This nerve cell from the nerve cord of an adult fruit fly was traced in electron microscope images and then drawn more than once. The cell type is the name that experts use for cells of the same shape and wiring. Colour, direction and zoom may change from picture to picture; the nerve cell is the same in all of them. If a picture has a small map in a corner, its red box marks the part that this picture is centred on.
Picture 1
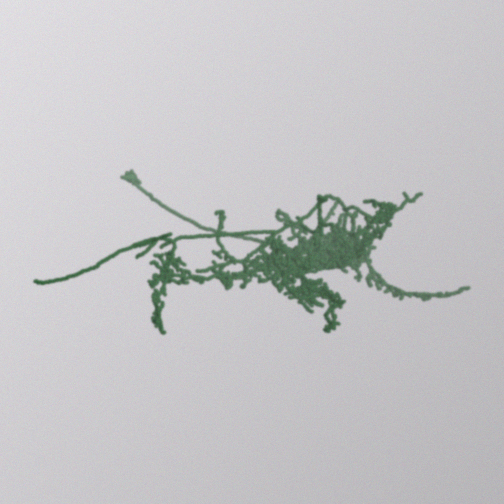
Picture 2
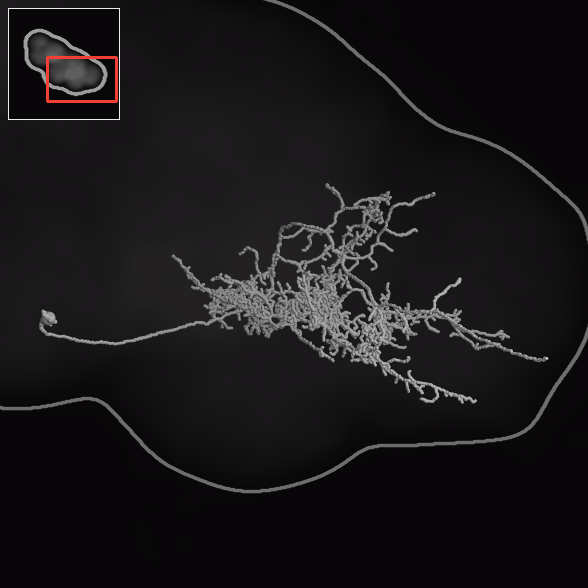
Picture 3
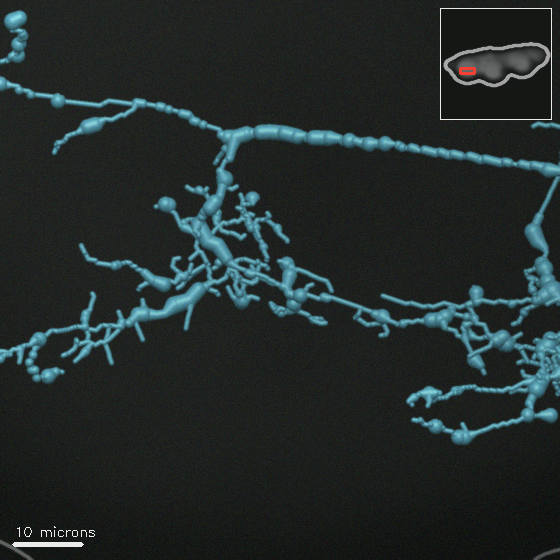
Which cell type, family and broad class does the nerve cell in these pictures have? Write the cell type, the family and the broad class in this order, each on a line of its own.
AN09B020
hemilineage 09B
ascending neuron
